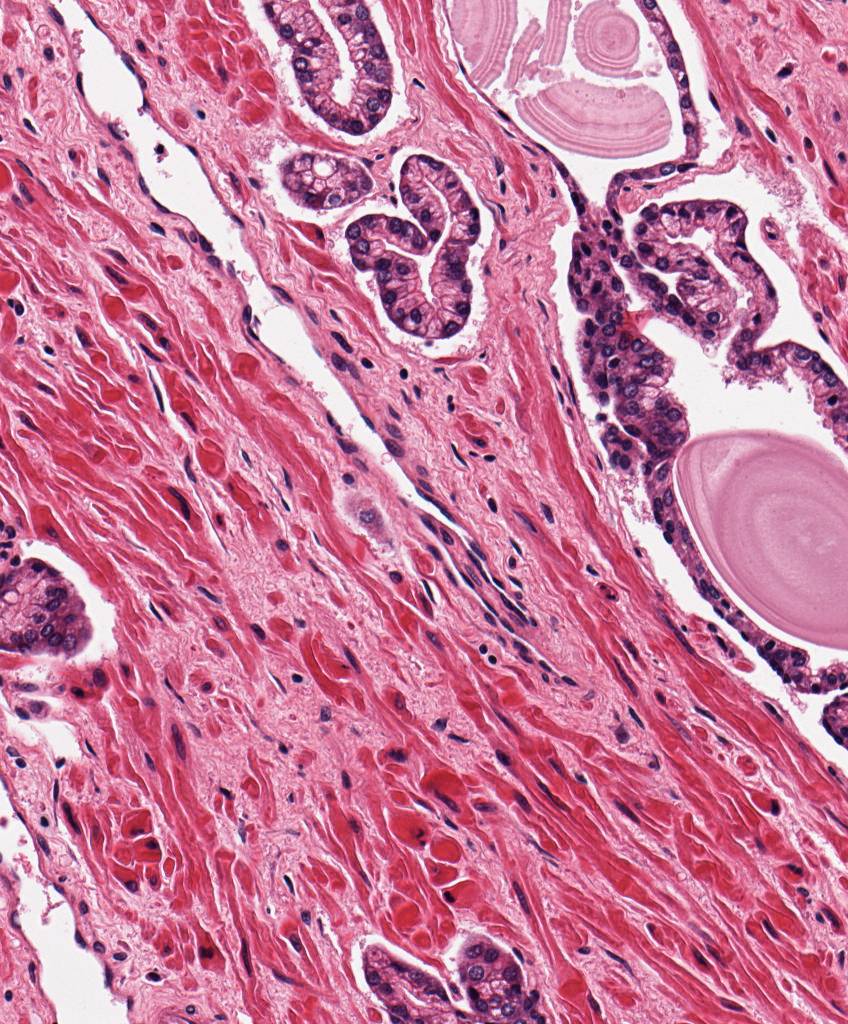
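Prostate. Gland epithelium forms papillary infoldings projecting into the lumens; columnar lining cells have pale to finely vacuolated cytoplasm and round dark nuclei. Stromal smooth muscle bundles, with bright red cytoplasm, run diagonally upper left to lower right; their mostly spindle-shaped nuclei lie along the fibres.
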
